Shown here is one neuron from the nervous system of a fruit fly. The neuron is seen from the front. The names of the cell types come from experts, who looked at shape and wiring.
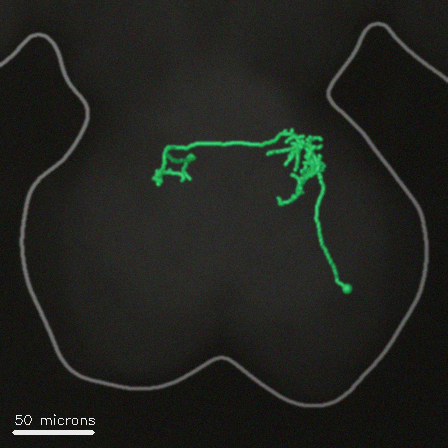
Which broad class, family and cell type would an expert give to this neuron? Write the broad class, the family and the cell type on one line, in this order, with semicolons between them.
nerve-cord intrinsic neuron; hemilineage 06A; IN06A113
